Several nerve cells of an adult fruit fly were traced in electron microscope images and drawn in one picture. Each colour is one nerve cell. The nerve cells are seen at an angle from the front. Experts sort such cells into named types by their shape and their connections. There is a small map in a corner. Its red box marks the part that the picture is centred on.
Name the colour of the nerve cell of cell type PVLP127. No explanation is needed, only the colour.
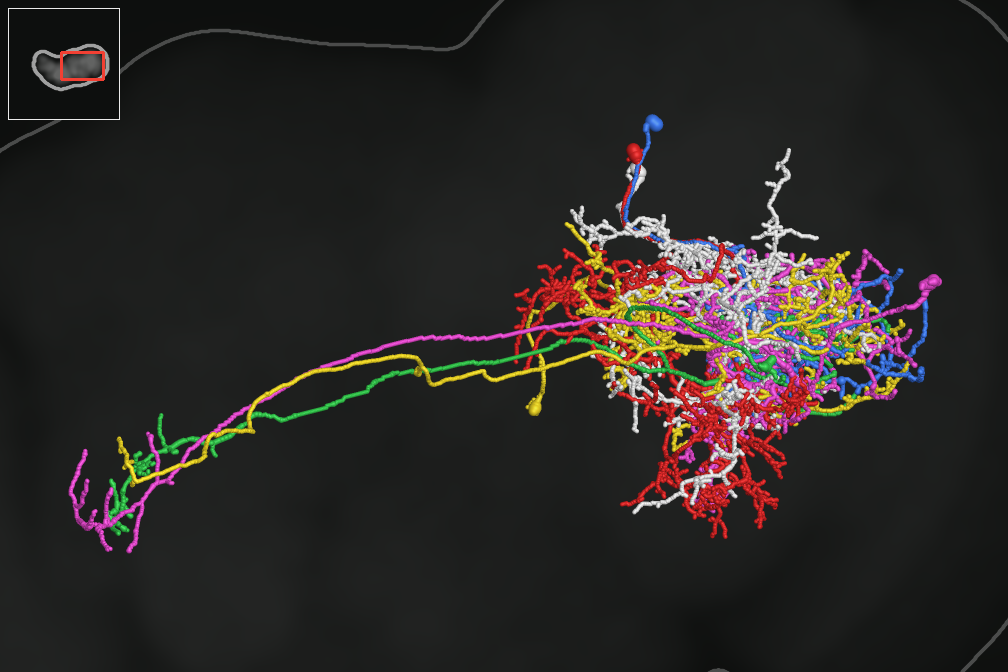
yellow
